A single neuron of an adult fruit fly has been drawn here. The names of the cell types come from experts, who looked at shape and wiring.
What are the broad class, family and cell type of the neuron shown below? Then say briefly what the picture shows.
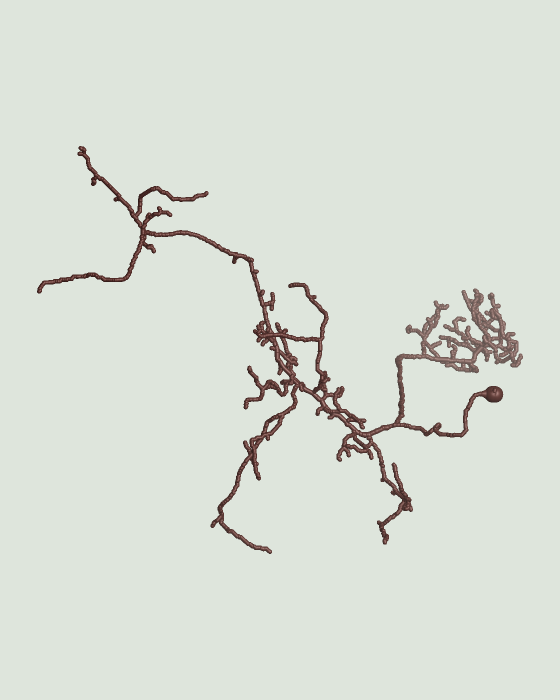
It is a central-brain intrinsic neuron. Its family is hemilineage DL1_ventral. Its cell type is AOTU050. The picture shows dozens of branch ends. As drawn here it is about as wide as it is tall.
